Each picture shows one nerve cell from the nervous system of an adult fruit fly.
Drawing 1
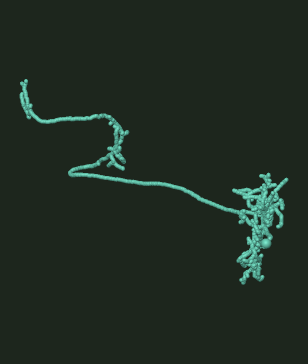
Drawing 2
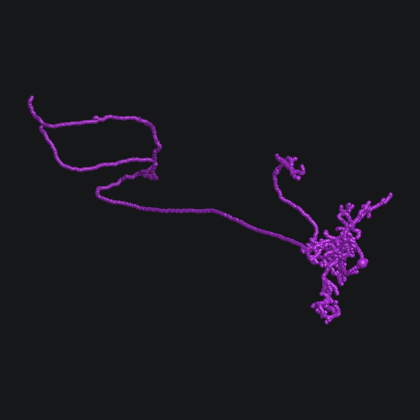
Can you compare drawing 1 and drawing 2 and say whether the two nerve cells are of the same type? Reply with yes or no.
yes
